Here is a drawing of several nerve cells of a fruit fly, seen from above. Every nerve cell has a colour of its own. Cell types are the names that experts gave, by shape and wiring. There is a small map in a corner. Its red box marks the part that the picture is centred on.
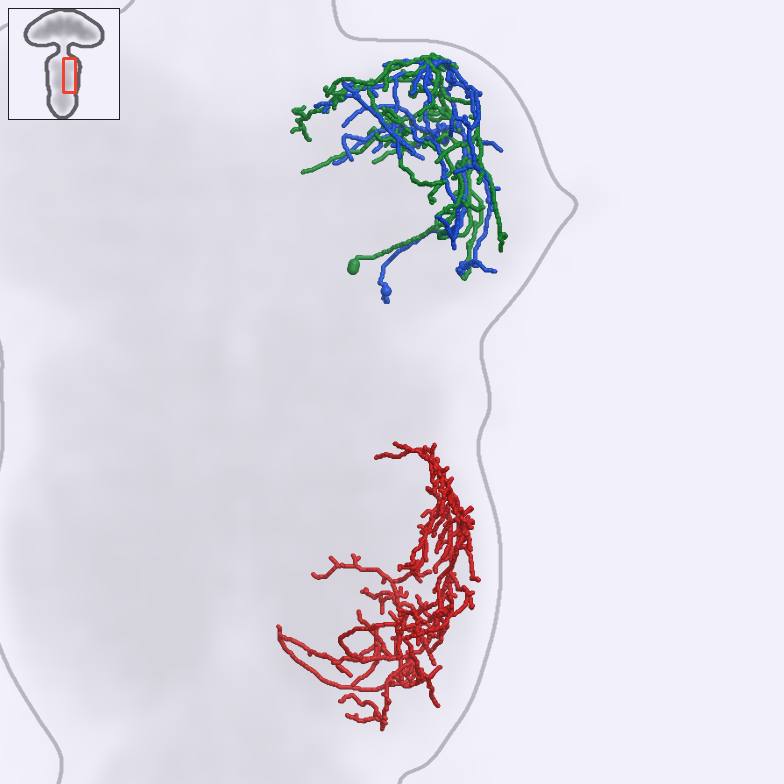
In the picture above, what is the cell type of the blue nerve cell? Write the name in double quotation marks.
"IN04B094"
